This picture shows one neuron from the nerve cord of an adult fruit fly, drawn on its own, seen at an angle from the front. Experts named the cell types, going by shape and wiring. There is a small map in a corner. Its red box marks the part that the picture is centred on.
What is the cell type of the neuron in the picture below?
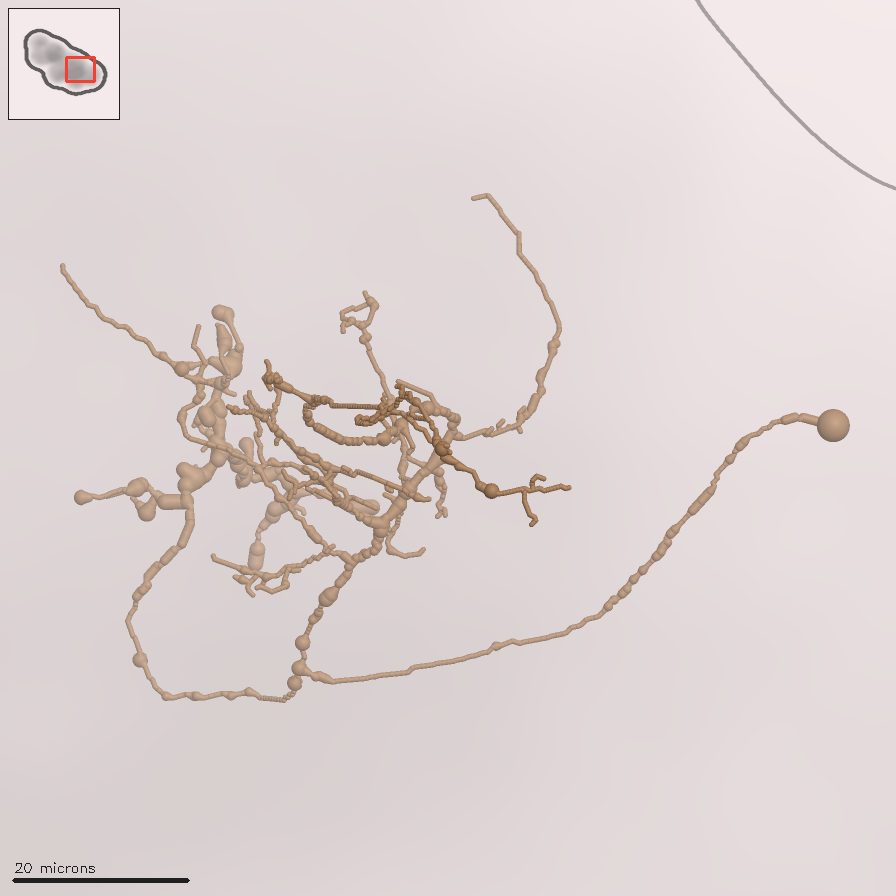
IN09A065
